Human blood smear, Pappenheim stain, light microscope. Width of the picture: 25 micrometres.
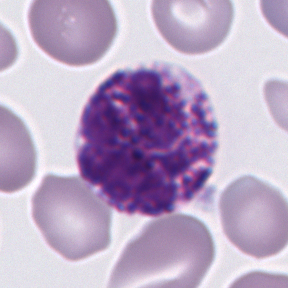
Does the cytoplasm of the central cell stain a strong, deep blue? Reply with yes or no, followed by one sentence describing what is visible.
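No. The little cytoplasm visible between granules is pale pink.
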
